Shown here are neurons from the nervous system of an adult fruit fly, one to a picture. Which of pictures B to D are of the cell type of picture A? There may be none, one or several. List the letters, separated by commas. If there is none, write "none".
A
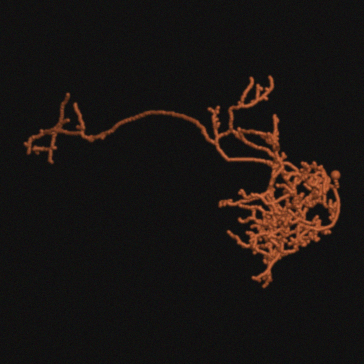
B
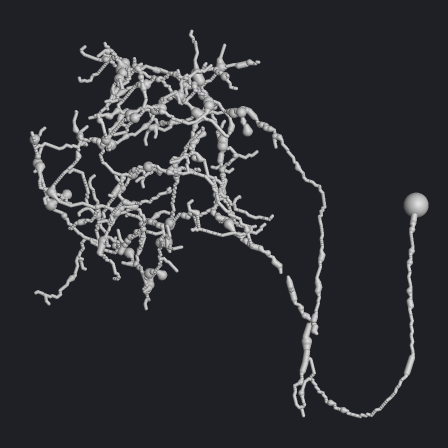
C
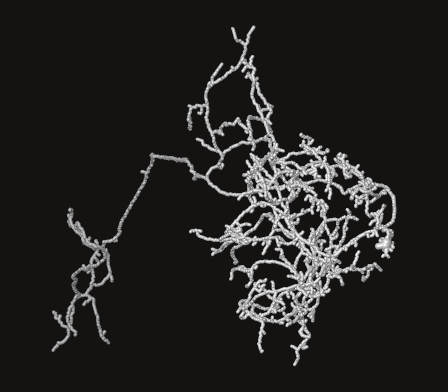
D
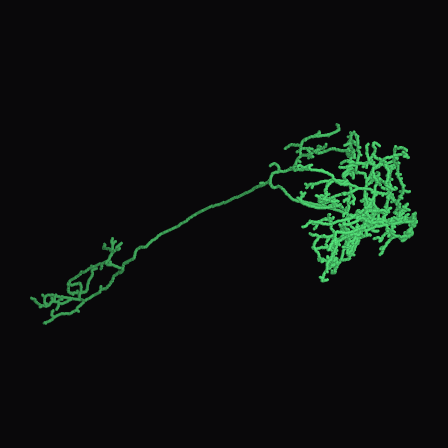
C, D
